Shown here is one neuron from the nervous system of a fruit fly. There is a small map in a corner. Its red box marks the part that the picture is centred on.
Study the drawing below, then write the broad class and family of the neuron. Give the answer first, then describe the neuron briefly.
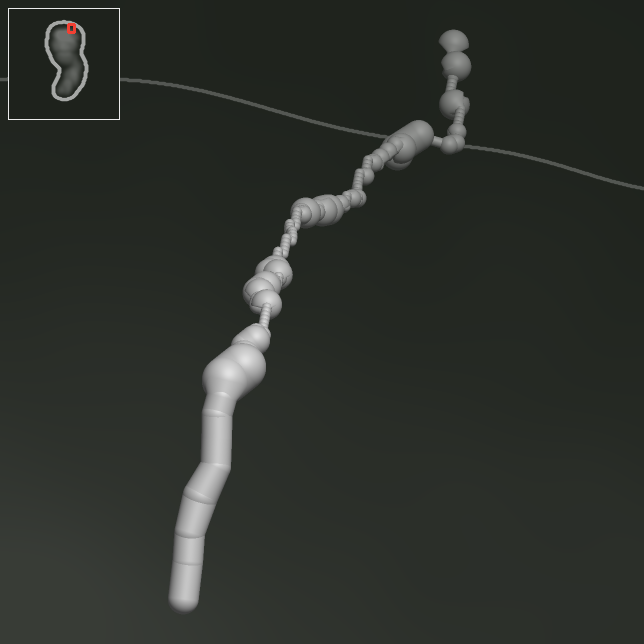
This is a photoreceptor or other optic-lobe sensory neuron. Its family is called class visual. It has a dozen or fewer branch ends. As drawn here it is taller than it is wide.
